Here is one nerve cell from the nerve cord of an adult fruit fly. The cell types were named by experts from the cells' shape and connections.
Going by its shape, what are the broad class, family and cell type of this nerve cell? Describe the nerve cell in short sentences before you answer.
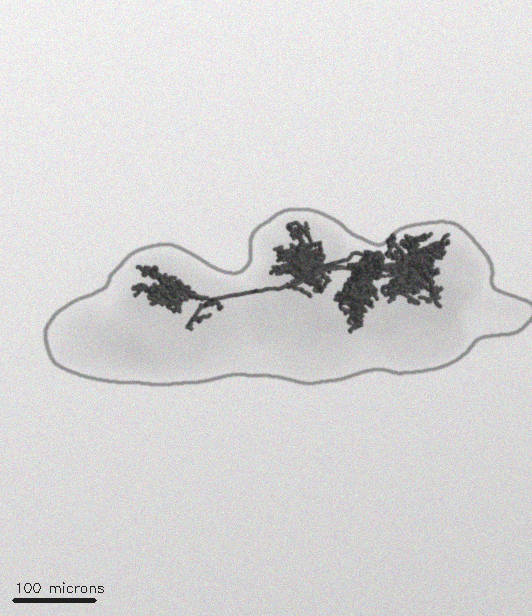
From left to right in the picture it spans about 400 microns. As drawn here it is more than twice as wide as it is tall. It is a nerve-cord intrinsic neuron. Its family is hemilineage 05B. It is of cell type IN05B002.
